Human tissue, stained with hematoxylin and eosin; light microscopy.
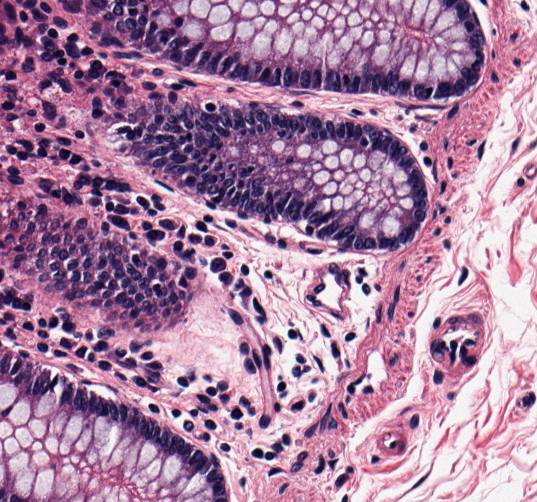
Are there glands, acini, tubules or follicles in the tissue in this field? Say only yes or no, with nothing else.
Yes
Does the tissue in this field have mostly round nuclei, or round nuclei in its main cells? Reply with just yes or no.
No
